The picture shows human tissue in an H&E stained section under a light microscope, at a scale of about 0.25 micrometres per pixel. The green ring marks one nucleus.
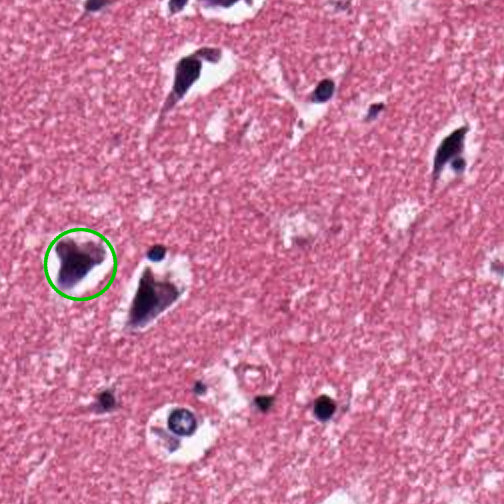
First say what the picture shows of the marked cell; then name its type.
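The cell body is small and angular, roughly triangular, with straight to slightly concave sides. It is stained dark purple throughout, so no separate nucleus can be distinguished from the cytoplasm. It lies just to the left of a larger, similarly dark, triangular cell that also sits in a clear space. The marked nucleus belongs to a neuron.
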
